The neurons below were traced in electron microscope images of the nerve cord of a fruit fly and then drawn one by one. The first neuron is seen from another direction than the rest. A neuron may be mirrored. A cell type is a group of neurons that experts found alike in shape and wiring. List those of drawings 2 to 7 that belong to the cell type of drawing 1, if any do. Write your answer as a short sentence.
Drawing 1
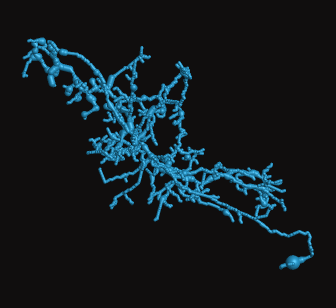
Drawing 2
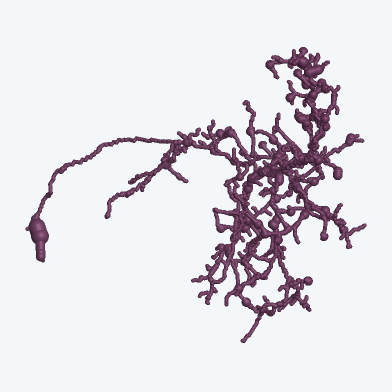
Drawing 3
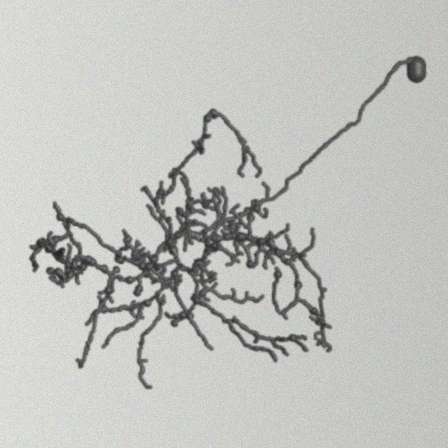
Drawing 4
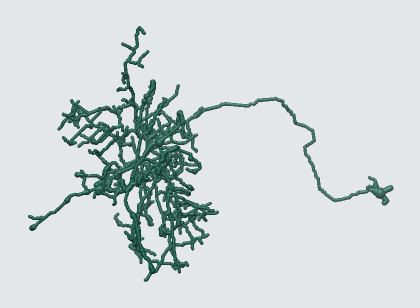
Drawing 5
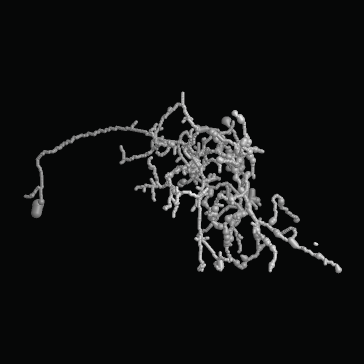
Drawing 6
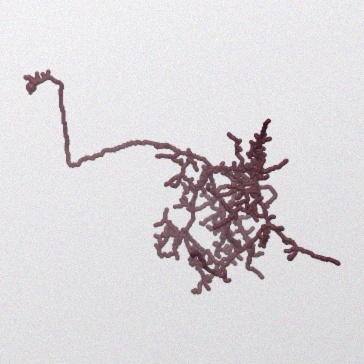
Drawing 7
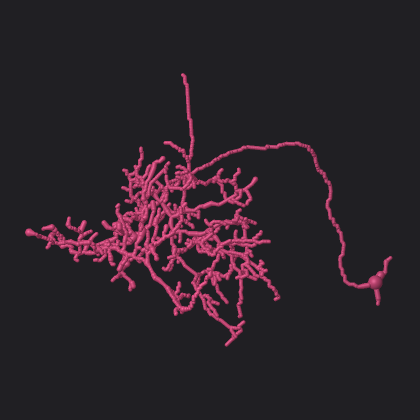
Drawing 2 and drawing 3 are of the same cell type.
